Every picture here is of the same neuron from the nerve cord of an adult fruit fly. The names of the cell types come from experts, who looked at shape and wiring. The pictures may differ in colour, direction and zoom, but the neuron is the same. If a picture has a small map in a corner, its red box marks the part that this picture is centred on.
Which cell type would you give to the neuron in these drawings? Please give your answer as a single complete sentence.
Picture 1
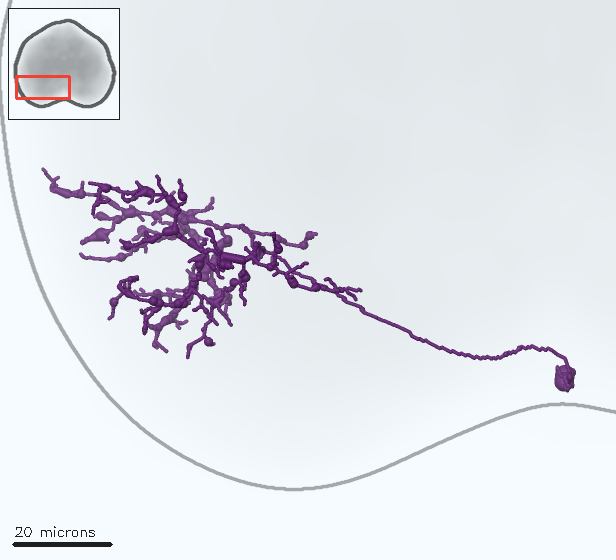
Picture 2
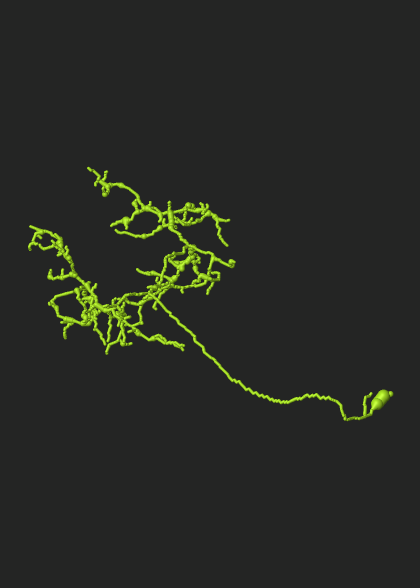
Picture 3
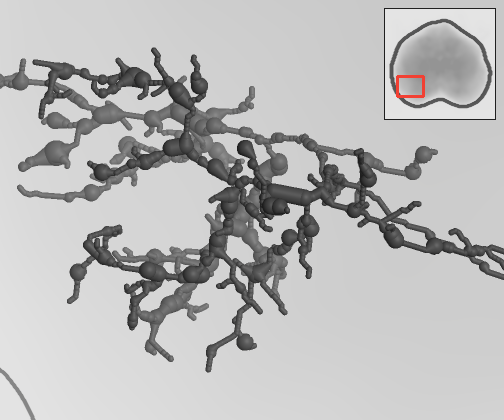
With respect to cell type, this neuron is IN13B087.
